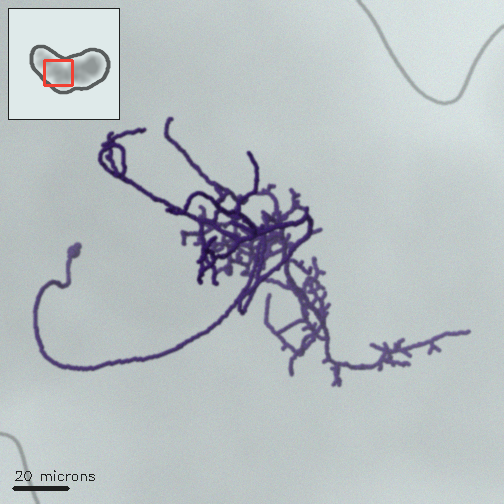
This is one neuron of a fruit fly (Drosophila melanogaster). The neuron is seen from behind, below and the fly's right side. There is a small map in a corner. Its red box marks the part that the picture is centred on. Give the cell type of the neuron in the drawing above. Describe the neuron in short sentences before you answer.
From left to right in the picture it spans about 170 microns. Dozens of branch ends can be seen. It is a nerve-cord intrinsic neuron. Its cell type is IN01A050.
